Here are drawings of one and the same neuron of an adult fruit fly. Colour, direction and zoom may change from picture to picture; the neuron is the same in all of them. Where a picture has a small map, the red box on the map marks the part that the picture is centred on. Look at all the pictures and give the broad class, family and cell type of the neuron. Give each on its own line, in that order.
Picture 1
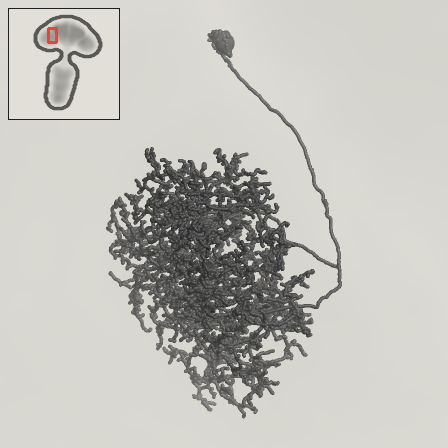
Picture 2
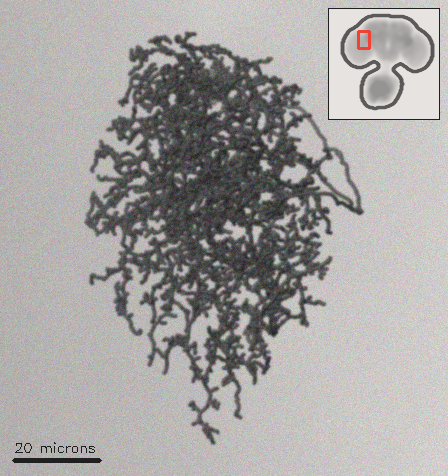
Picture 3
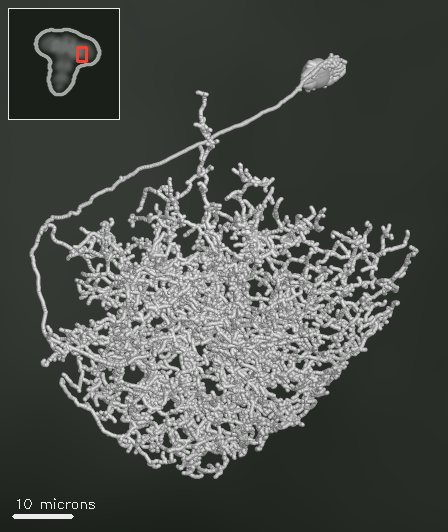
optic-lobe intrinsic neuron
Li
Li30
